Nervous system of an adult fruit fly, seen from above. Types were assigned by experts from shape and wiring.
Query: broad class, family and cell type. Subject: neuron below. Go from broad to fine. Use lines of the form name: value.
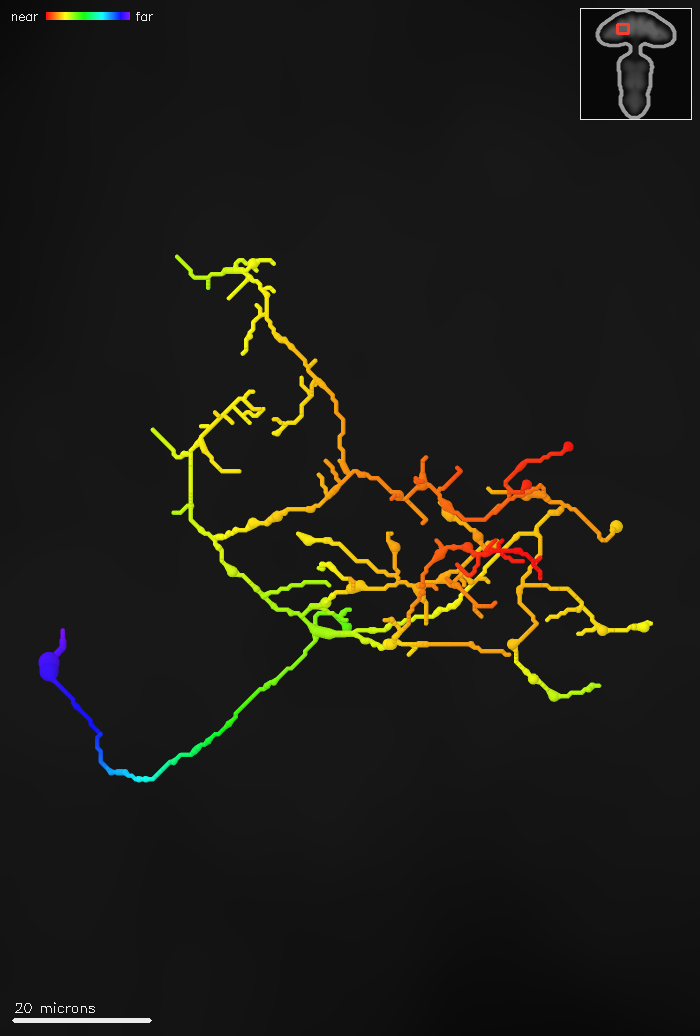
broad class: central-brain intrinsic neuron
family: hemilineage SLPpl3
cell type: CB2766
